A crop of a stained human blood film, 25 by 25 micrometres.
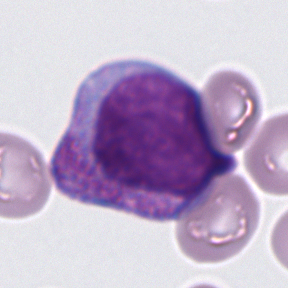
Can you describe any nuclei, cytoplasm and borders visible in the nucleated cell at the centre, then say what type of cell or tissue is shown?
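The nucleus is placed off-centre, displaced toward the right side of the cell. Its chromatin is finely textured and evenly spread, with no coarse clumps. Fine reddish-purple granules fill the lower-left part of the cytoplasm, while the upper-left cytoplasm is paler and nearly free of granules. This is an atypical promyelocyte.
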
